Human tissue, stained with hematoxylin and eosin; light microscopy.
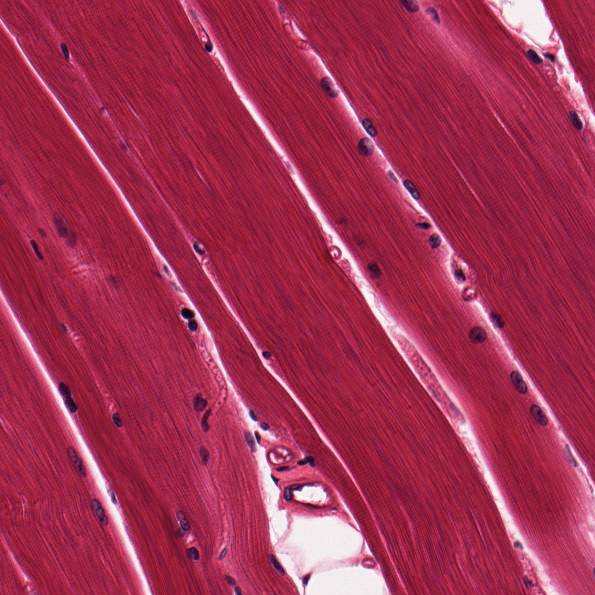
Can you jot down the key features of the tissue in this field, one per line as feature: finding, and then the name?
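Orientation: long parallel muscle fibres crossing the field diagonally, upper left to lower right
Arrangement: straight, side by side, no branching or joining
Nuclei: dark flattened ovals at fibre edges, not central
Cytoplasm: intense deep pink-red with eosin
Name: skeletal muscle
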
